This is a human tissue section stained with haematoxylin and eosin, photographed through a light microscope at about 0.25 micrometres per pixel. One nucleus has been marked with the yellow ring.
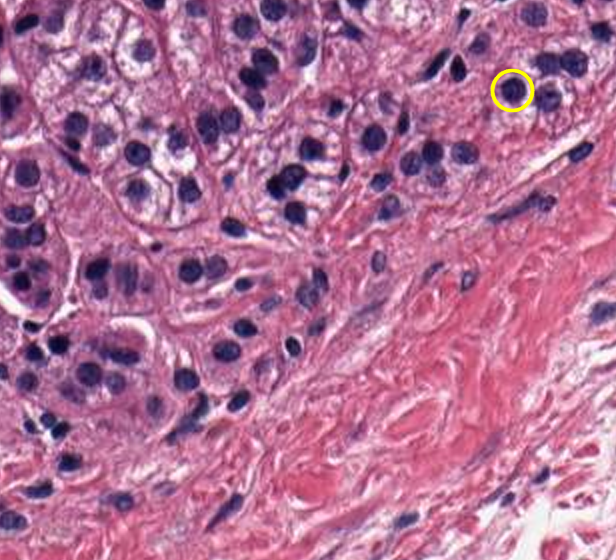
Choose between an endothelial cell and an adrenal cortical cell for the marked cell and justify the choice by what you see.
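The marked nucleus belongs to an adrenal cortical cell. The nucleus is round, with a smooth, sharp edge, and is dark and fairly evenly stained. A thin clear space rims part of the nucleus. The cytoplasm around the nucleus is pale pink and finely granular to foamy, with no crisp cell outline. The cell lies among closely packed cells in a nest, with another round nucleus directly beside it.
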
